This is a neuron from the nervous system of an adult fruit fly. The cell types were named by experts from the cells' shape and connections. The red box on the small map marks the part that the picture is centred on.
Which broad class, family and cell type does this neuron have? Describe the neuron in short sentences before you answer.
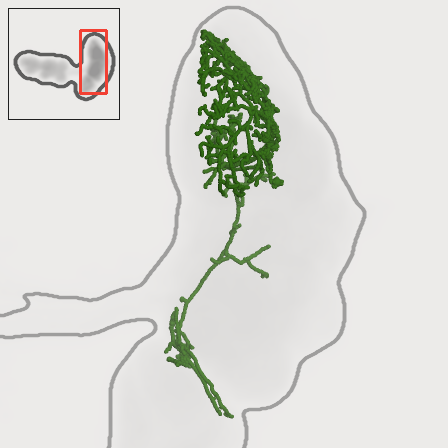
It is in the brain and does not reach the nerve cord. The cell body is in the middle of the picture. Dozens of branch ends can be seen. This is a visual projection neuron. Its family is MeVPaMe. The cell type is MeVPaMe1.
